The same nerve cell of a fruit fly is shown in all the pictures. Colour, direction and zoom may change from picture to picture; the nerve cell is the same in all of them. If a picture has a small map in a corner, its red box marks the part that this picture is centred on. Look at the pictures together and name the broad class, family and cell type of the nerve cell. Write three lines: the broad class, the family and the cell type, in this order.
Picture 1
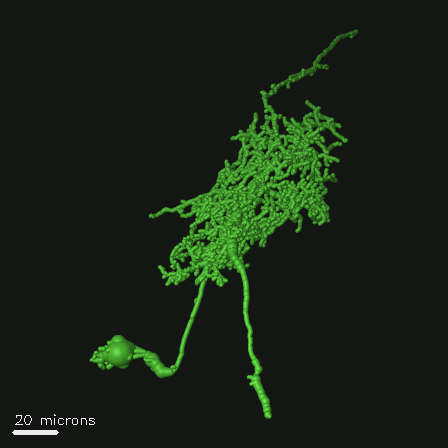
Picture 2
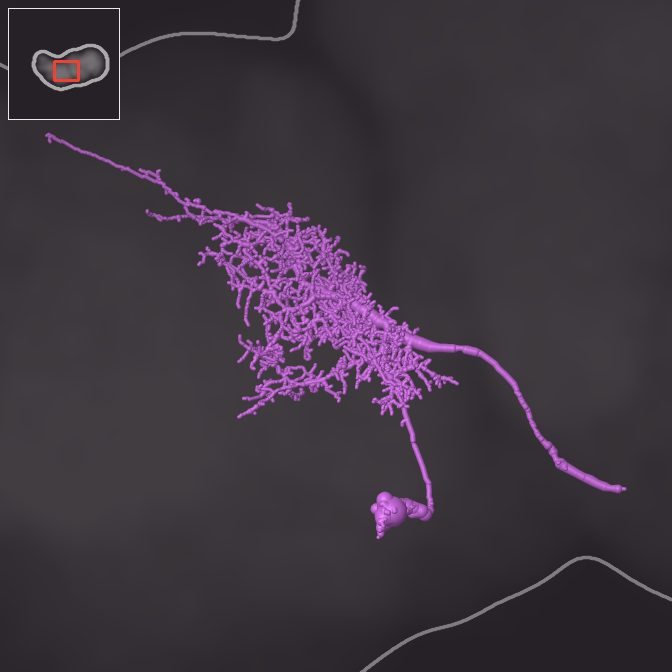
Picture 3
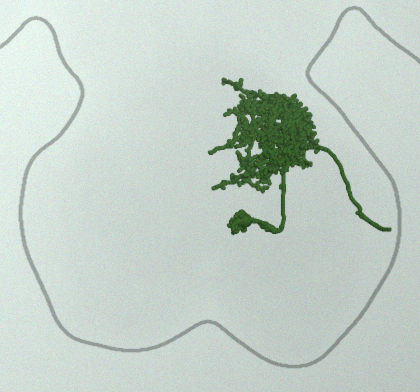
motor neuron of the nerve cord
hemilineage 16B
MNnm08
